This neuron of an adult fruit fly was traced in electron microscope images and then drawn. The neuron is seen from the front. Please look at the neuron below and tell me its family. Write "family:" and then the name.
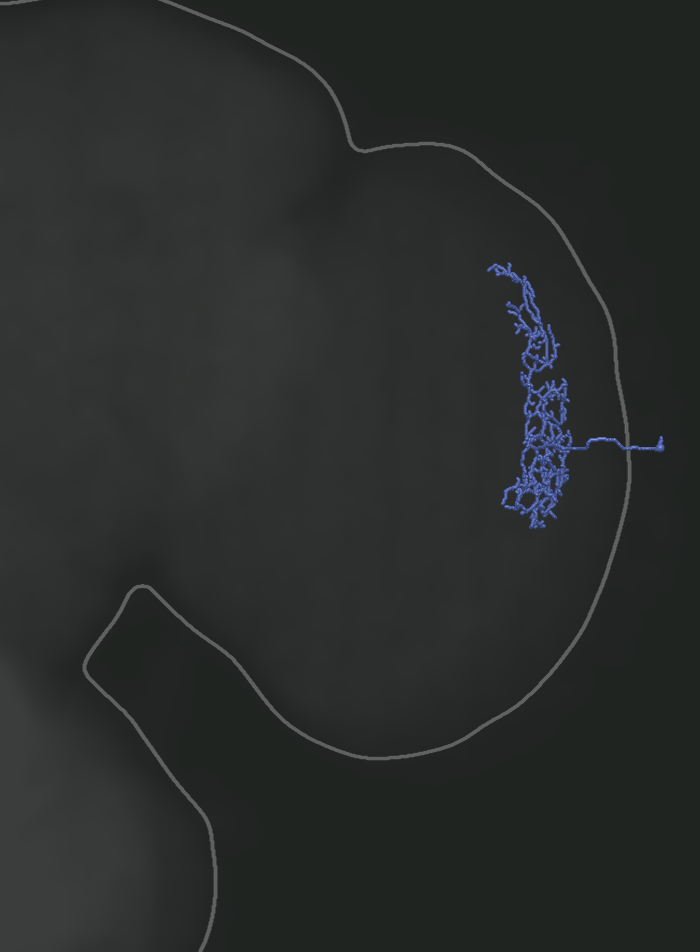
family: Cm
